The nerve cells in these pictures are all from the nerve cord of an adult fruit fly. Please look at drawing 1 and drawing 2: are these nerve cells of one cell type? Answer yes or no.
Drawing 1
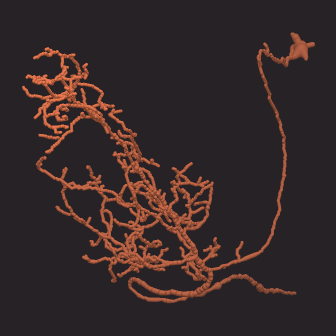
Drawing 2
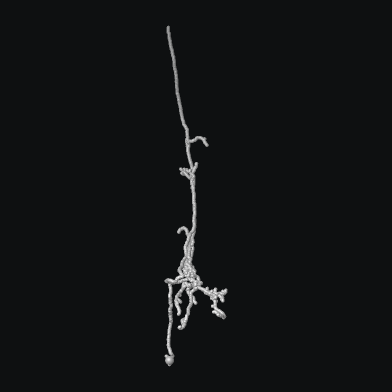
no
